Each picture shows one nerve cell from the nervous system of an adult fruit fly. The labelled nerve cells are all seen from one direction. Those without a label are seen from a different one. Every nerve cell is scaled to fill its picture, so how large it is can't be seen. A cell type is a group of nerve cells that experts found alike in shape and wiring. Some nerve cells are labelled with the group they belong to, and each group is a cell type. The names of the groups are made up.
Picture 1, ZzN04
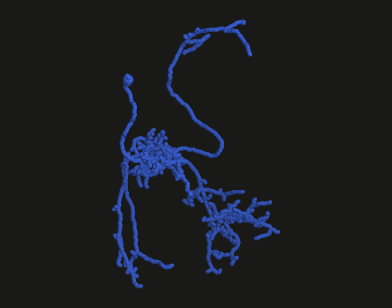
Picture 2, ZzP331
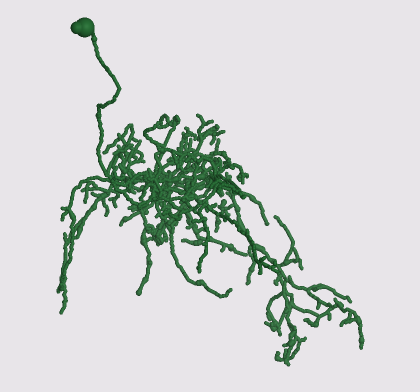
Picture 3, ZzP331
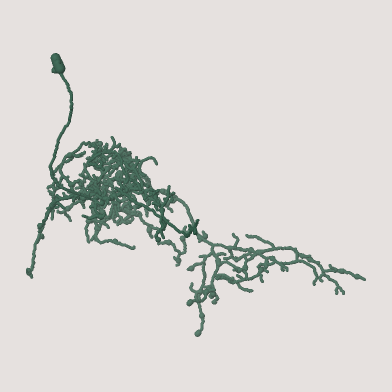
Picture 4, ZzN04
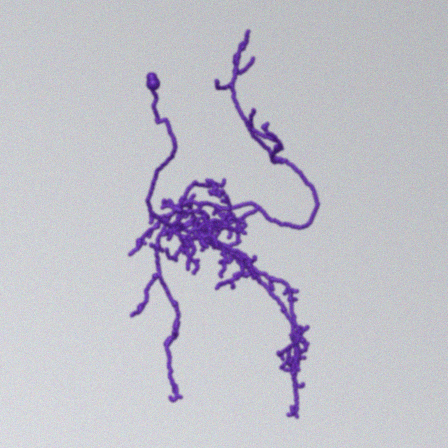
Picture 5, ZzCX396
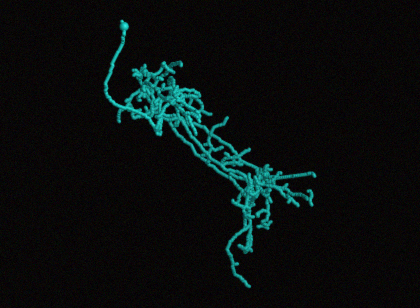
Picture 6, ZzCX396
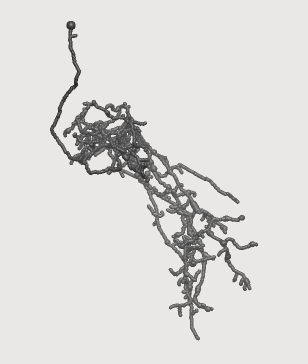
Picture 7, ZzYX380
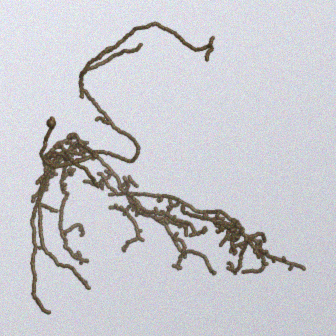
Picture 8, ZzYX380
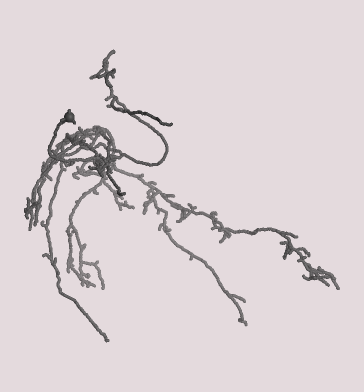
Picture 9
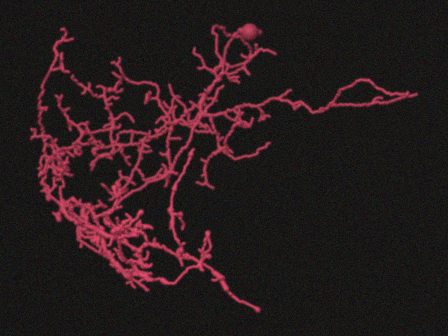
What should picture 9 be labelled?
ZzCX396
